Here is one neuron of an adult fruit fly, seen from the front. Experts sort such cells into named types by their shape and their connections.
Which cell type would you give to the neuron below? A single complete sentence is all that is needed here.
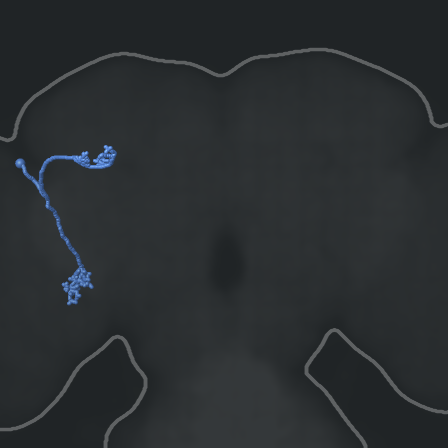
It is LC10d that names the cell type of this neuron.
